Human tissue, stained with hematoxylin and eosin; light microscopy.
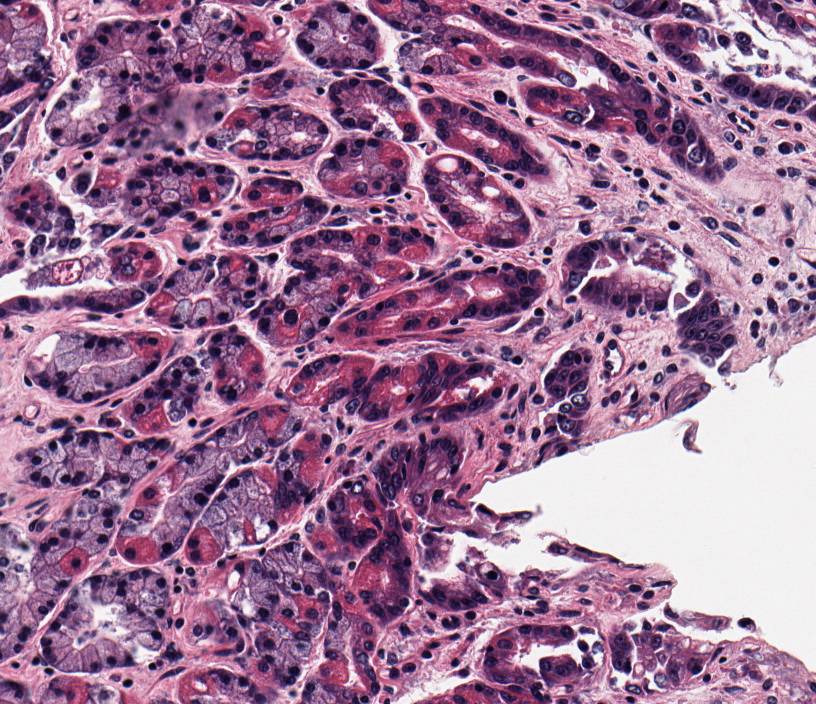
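Stomach. Large cells with bright pink cytoplasm and round central nuclei are scattered within the glands throughout the field. In the left half, many gland cells have pale grey-purple, finely bubbly cytoplasm. Thin pink strands of stroma, carrying scattered small dark nuclei, separate the glands. No fat cells are seen.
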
